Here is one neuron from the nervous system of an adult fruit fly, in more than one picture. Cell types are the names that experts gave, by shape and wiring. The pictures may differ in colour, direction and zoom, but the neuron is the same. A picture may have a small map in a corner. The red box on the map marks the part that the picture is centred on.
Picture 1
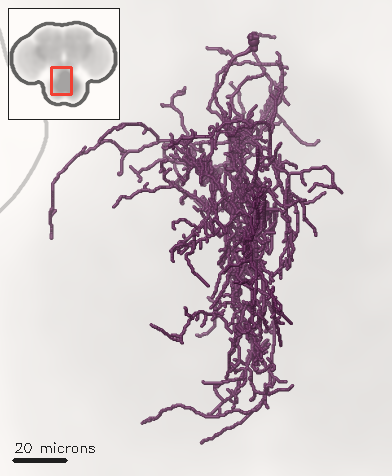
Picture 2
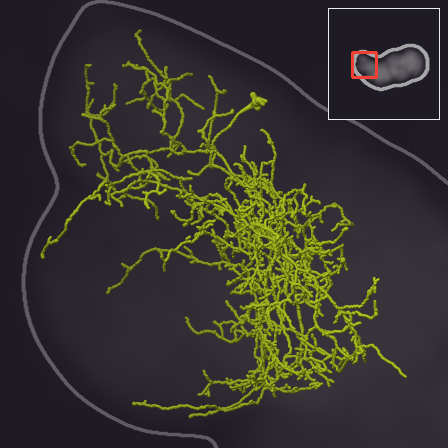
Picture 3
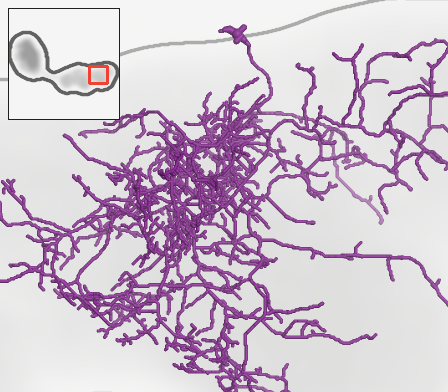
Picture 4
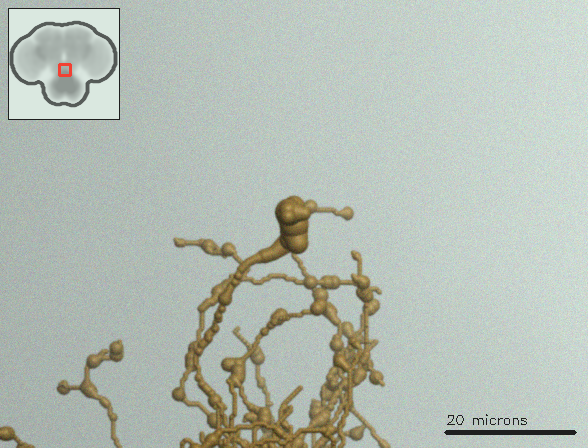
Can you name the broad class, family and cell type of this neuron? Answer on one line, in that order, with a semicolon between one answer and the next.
nerve-cord intrinsic neuron; hemilineage 09A; IN09A011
